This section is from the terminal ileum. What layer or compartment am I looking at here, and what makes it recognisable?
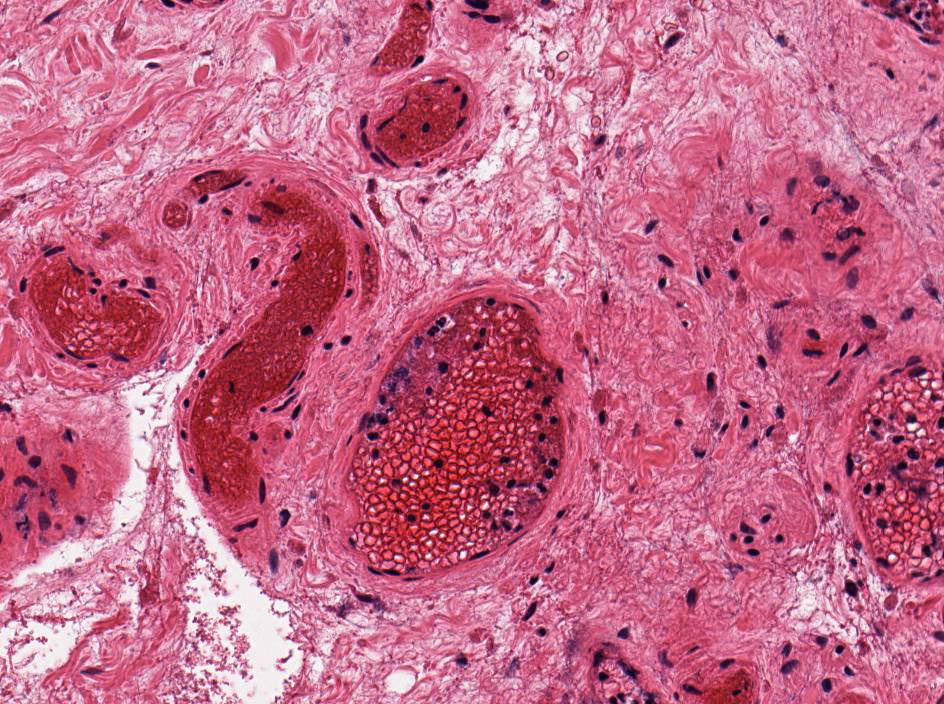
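Here you're looking at dense connective tissue of the submucosa. See the several rounded, tortuous vessels packed with red blood cells, scattered through fibrous stroma, each lined by flattened, dark endothelial nuclei. Just left of centre, one of them curves in an S shape. Between them the stroma is pale pink collagen with sparse, scattered spindle-shaped nuclei.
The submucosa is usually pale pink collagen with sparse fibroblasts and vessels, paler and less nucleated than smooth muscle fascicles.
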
